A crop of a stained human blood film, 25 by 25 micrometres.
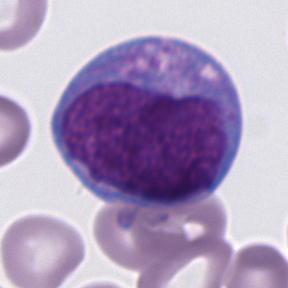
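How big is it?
About 16 micrometres across, with a nucleus of about 15 by 10 micrometres that fills about 60% of the cell's area.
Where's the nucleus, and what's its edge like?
It lies toward the bottom of the cell, with a shallow notch in its upper border.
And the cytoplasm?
It makes a broader band above the nucleus than below it, and fine pinkish-purple granules lie in that upper part. The surface is smooth, without projections.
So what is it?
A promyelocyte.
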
